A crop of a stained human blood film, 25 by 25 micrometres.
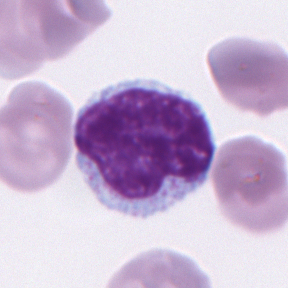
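Typical lymphocyte at the centre of the smear. Its nucleus, about 12 by 10 micrometres in a cell about 12 micrometres across, fills about 70% of the cell's area. See the notch in its lower edge toward the right, and the dark purple, coarsely clumped chromatin with small paler patches between the clumps. The cytoplasm is widest below the nucleus, thin along the top, and holds fine, dust-like pinkish-violet granules.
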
